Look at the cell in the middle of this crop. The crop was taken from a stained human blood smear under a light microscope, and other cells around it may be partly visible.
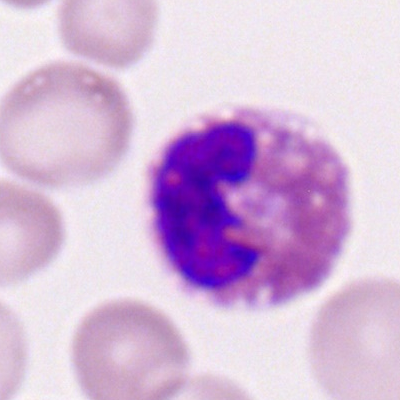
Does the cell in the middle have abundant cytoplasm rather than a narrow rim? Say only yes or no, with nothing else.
Yes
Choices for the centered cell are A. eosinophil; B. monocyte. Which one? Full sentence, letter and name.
With the cell in the middle being an eosinophil, option A is the correct choice.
